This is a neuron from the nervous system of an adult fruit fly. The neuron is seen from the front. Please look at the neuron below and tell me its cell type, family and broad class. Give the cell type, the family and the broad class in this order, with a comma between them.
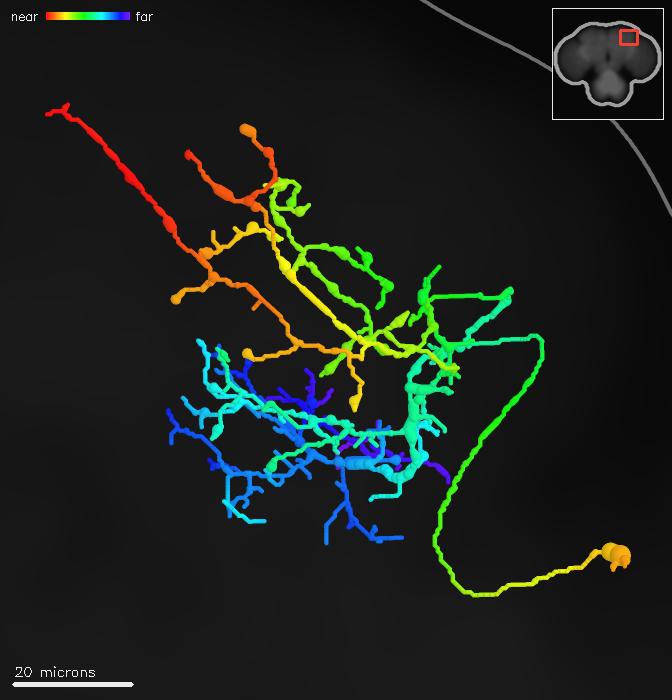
LHAV5a10_b, hemilineage VPNl&d1_dorsal, central-brain intrinsic neuron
